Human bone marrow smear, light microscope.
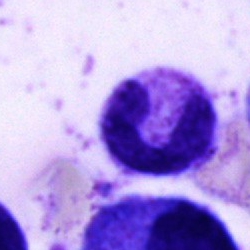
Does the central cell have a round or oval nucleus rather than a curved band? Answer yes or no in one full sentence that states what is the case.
No, the nucleus has been drawn out into a curved band lacking separate lobes.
